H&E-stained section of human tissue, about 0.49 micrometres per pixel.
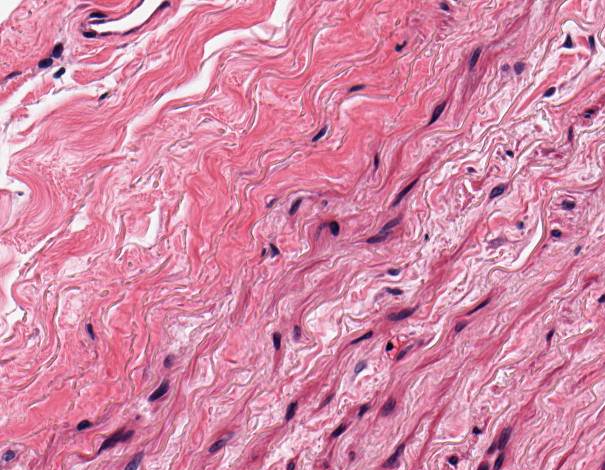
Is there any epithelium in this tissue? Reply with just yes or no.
No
